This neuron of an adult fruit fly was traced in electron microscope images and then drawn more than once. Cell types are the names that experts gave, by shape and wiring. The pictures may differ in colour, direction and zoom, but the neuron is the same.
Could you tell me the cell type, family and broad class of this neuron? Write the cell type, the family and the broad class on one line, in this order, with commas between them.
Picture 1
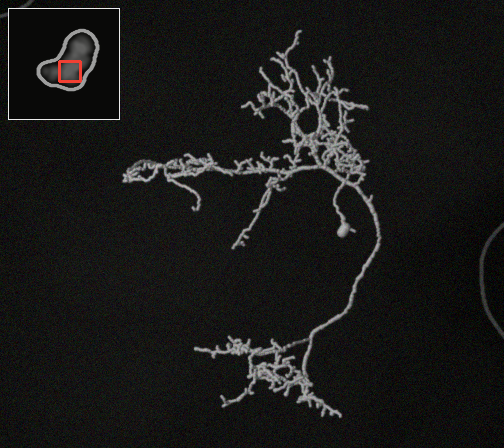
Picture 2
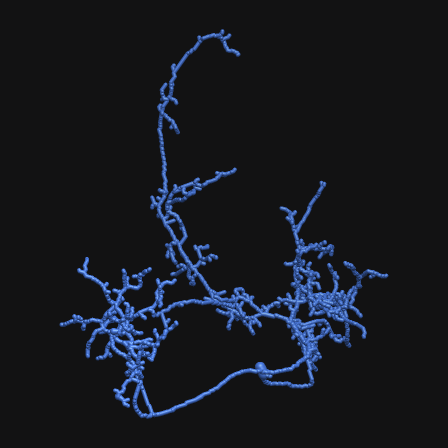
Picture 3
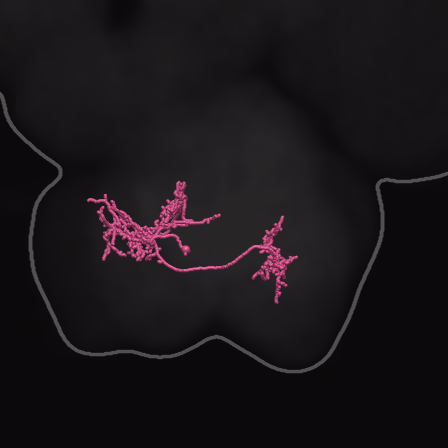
IN01A035, hemilineage 01A, nerve-cord intrinsic neuron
